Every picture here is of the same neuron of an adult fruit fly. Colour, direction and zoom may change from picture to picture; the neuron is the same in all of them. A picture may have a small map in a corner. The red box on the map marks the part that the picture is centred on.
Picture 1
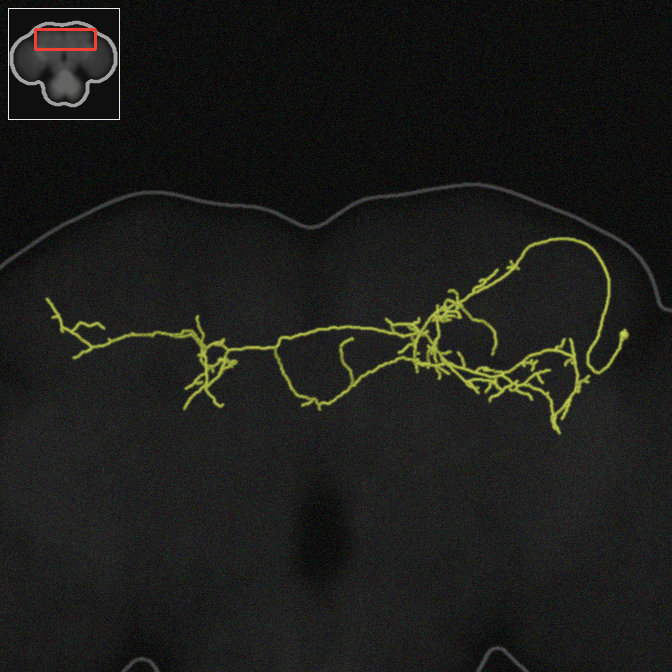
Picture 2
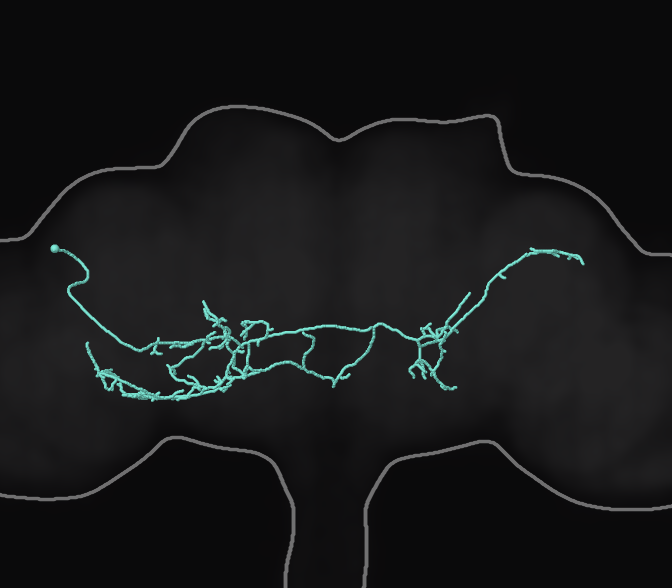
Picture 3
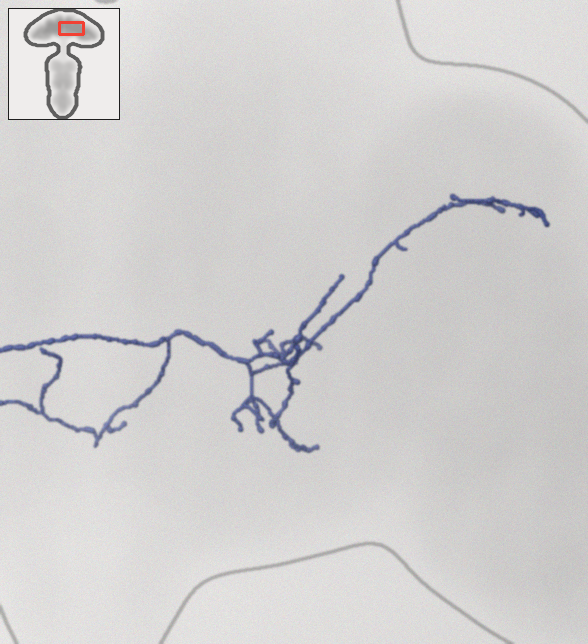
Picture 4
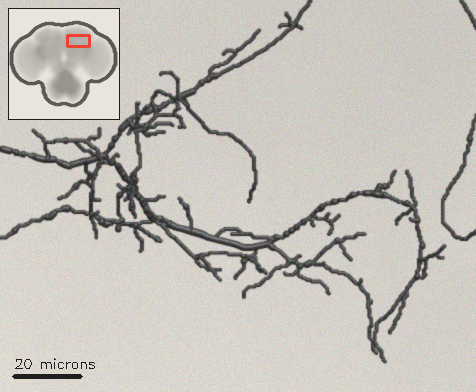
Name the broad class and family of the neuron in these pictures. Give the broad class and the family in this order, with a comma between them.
central-brain intrinsic neuron, hemilineage SLPav2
